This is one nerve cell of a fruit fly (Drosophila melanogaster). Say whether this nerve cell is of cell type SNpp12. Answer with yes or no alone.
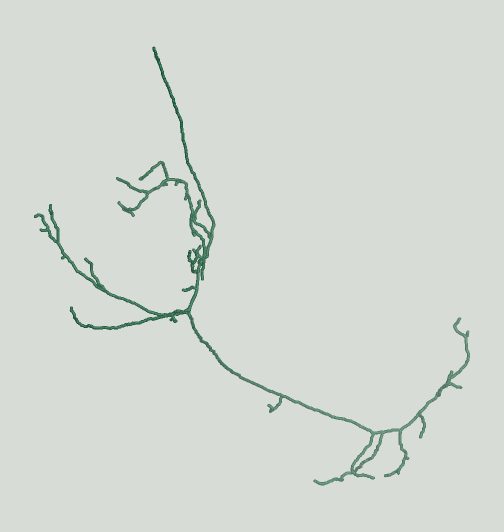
yes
